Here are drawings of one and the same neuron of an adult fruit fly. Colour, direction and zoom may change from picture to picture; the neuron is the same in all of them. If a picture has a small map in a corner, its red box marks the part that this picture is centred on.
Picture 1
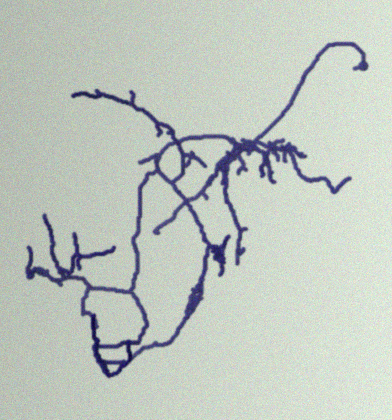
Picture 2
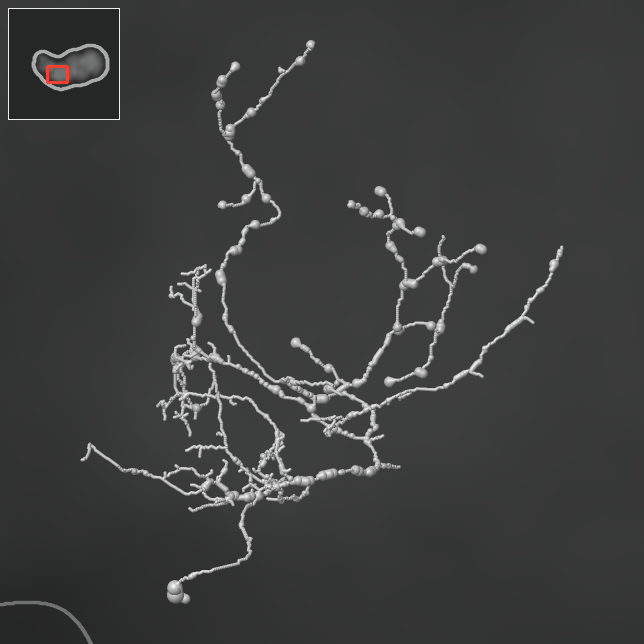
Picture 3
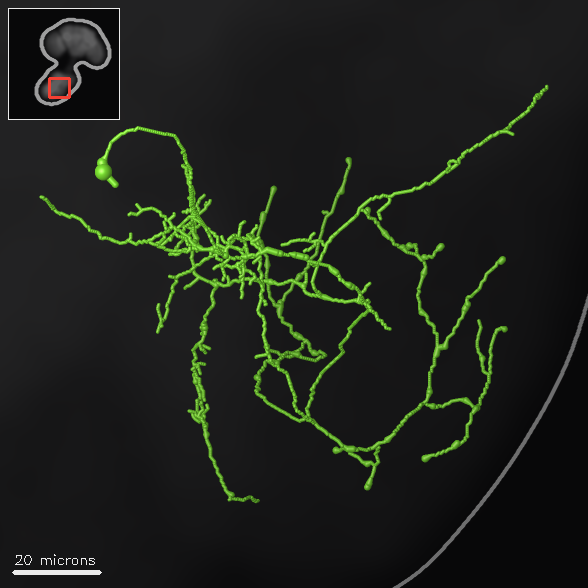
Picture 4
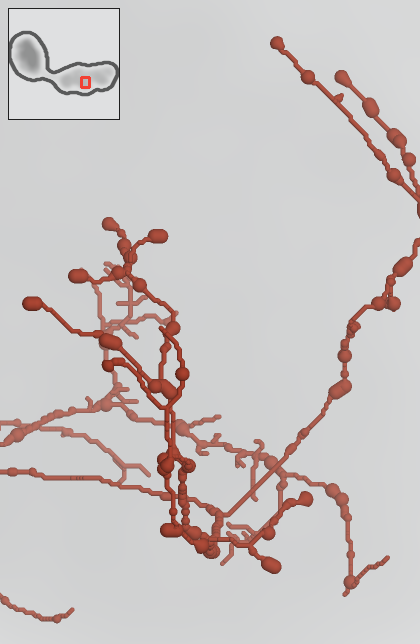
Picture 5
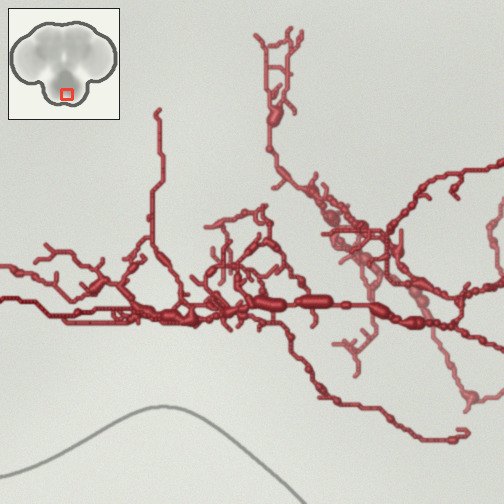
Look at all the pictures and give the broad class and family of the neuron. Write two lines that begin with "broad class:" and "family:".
broad class: nerve-cord intrinsic neuron
family: hemilineage 14A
